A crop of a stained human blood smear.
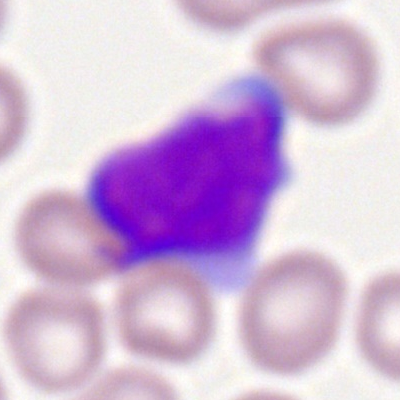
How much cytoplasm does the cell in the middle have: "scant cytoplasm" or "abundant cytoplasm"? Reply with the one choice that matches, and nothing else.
Scant cytoplasm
